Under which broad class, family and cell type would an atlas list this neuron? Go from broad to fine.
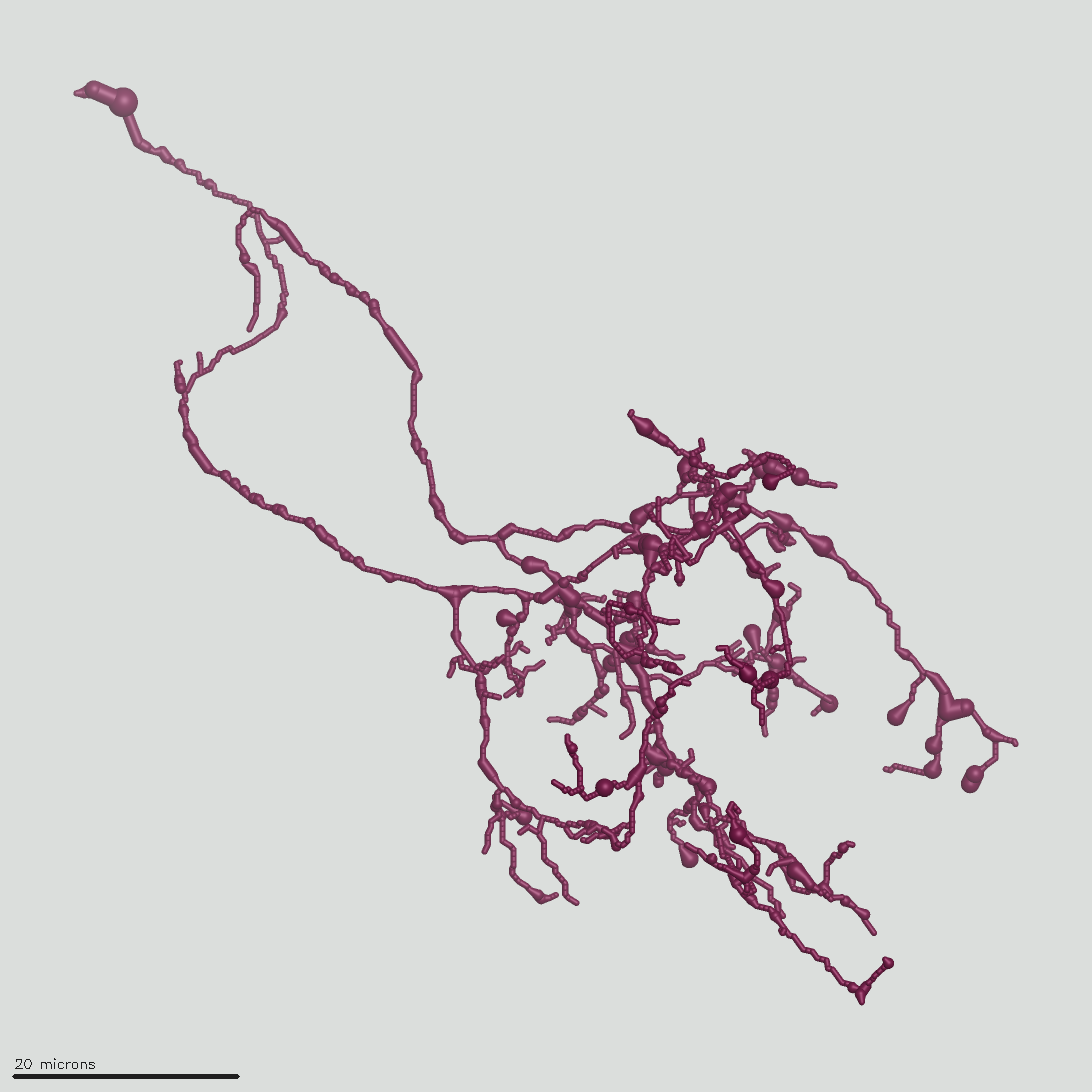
central-brain intrinsic neuron; hemilineage SLPpm1; LHPD4a1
